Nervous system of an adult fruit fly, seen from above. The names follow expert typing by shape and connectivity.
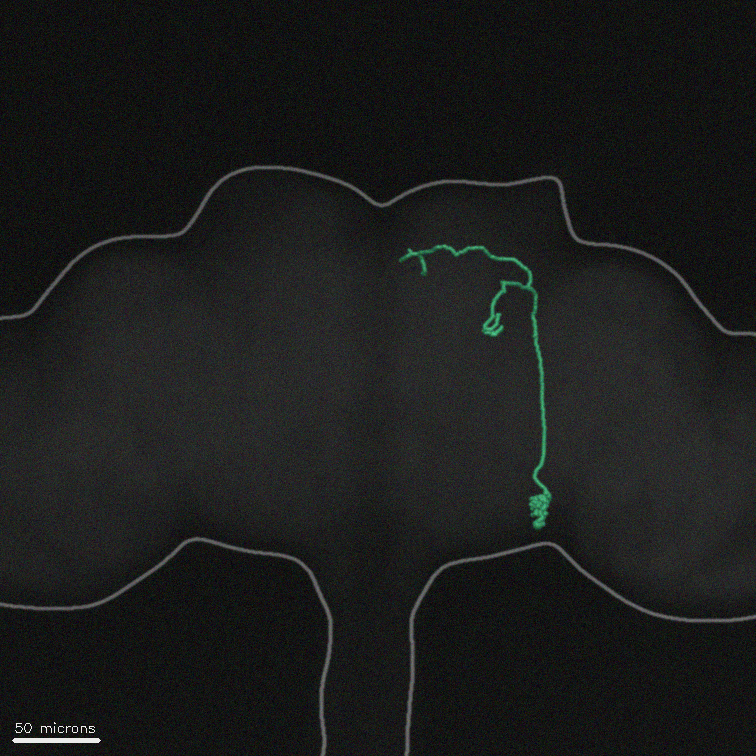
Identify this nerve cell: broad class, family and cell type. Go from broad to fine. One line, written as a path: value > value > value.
central-brain intrinsic neuron > class Kenyon Cell > KCab-s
